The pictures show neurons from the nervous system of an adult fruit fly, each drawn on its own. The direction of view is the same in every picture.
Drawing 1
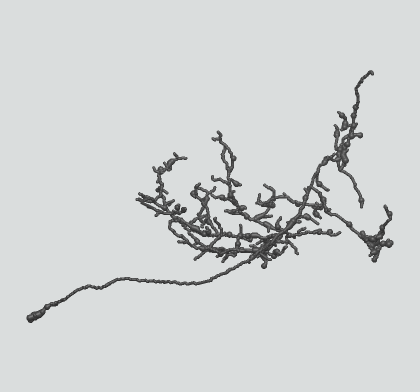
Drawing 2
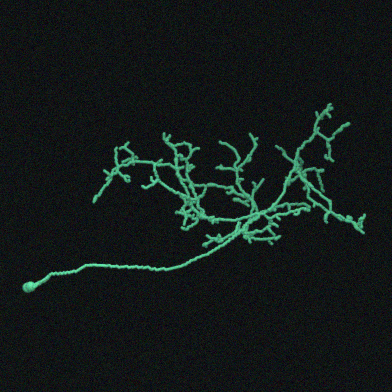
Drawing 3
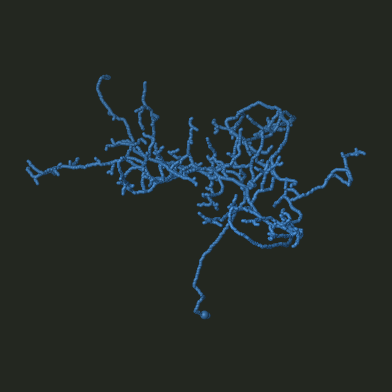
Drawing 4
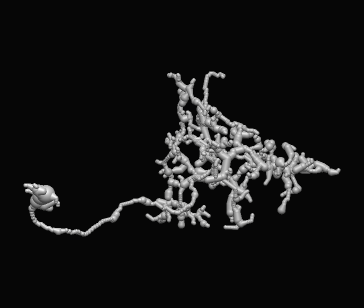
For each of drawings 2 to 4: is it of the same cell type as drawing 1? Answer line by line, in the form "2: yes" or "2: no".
2: yes
3: no
4: no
